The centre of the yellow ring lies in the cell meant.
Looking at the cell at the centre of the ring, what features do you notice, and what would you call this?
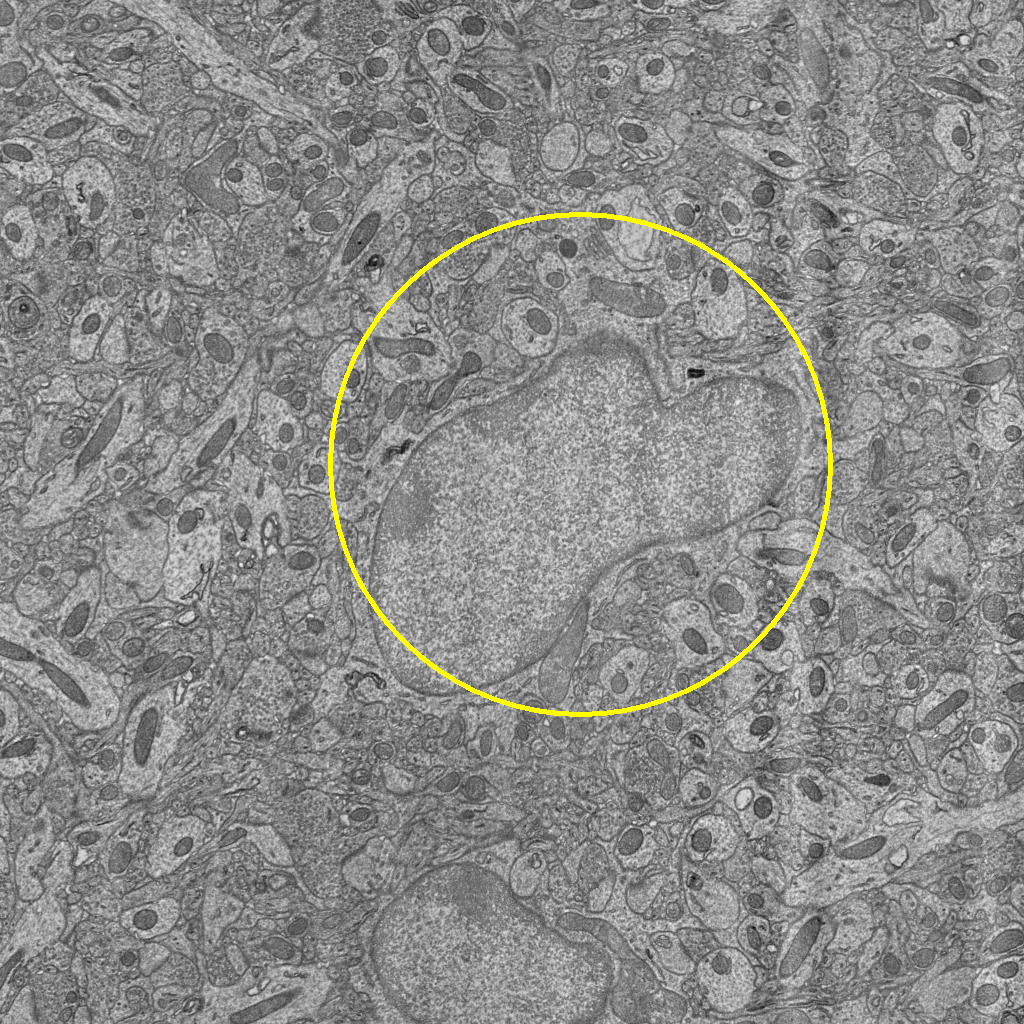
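Its nucleus has an irregular outline with a deep notch at the upper right, and a small black dense body sits in that notch. Fine-grained chromatin is spread evenly through most of the nucleus. At the left edge, a darker patch of chromatin lies against the envelope. The cell is an astrocyte.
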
